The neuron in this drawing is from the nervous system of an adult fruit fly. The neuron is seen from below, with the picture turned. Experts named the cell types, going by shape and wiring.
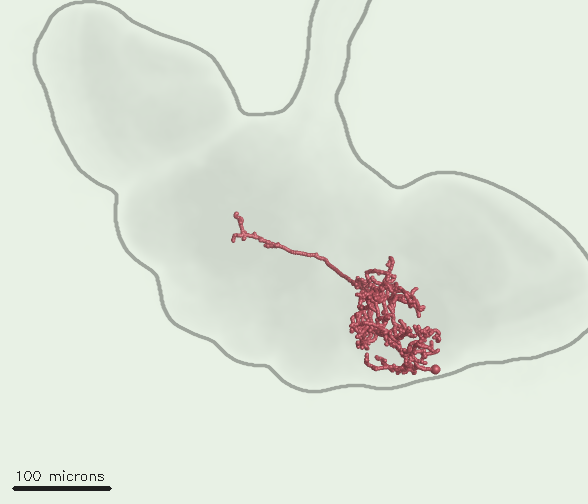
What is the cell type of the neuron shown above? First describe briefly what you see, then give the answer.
It lies in the brain. The cell body can be seen at the lower right of the picture. By the scale bar it is about 200 microns wide in this view. Its broad class is central-brain intrinsic neuron. Its cell type is AVLP177_a.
